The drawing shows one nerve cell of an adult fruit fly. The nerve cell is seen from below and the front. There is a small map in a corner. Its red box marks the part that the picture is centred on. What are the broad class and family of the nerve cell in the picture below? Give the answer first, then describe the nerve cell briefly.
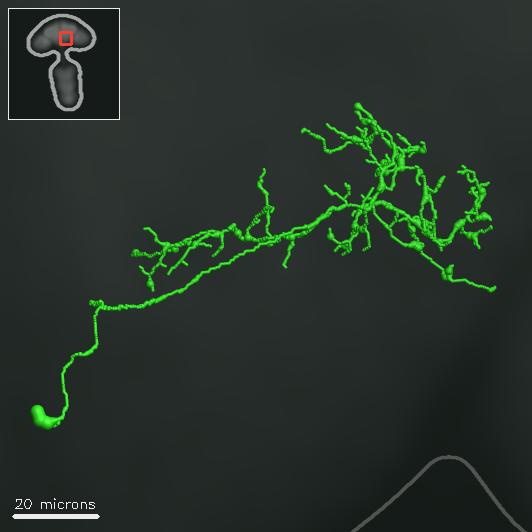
Its broad class is central-brain intrinsic neuron. The family is hemilineage MX3. It is in the brain and does not reach the nerve cord. Its cell body lies at the lower left of the picture. By the scale bar it is about 110 microns wide in this view.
